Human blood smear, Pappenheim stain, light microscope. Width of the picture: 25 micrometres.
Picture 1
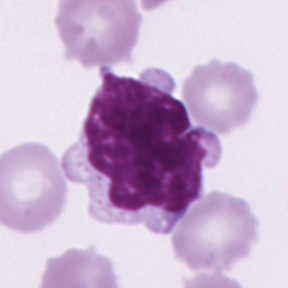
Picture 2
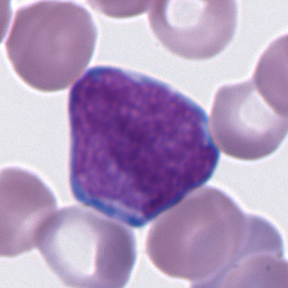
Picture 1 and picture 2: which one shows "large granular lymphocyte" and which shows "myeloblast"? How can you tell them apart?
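Picture 1 shows a large granular lymphocyte; picture 2 shows a myeloblast. The large granular lymphocyte's nucleus has an irregular, lumpy outline with several shallow indentations, while the myeloblast's cell outline is angular, with several straight edges. Both nuclei take up much of the cell: most of it in picture 1, nearly all of it in picture 2.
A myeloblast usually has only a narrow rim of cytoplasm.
In picture 1 the chromatin is dark purple and coarsely clumped, with no nucleoli visible.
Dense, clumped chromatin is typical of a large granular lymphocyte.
Its cytoplasm holds a sparse scattering of fine reddish-purple dots and has an irregular edge with small bulges. The myeloblast's cytoplasm is deep blue and shows neither granules nor vacuoles. Red cells press against the myeloblast on several sides.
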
